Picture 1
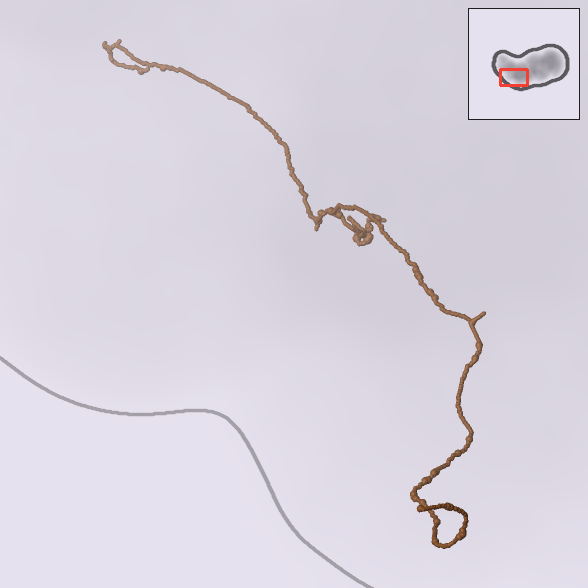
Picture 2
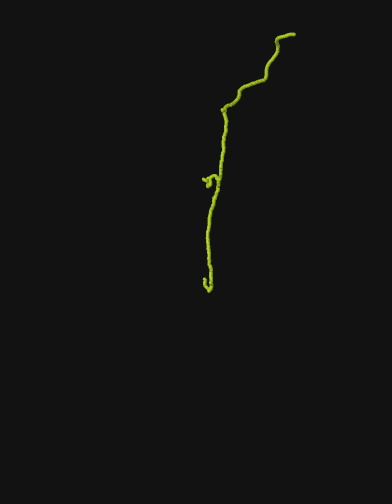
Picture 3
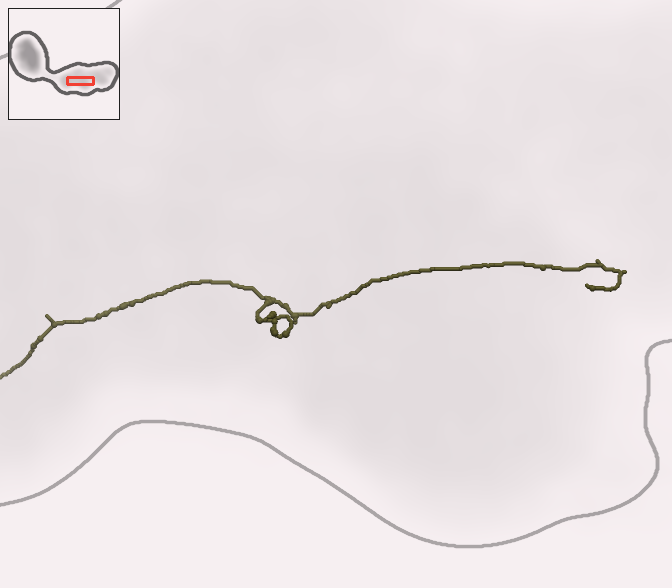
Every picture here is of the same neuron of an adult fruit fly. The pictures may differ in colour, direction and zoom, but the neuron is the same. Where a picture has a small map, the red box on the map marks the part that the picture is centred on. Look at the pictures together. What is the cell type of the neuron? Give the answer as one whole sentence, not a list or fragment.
The cell type name for this neuron is SNpp18.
